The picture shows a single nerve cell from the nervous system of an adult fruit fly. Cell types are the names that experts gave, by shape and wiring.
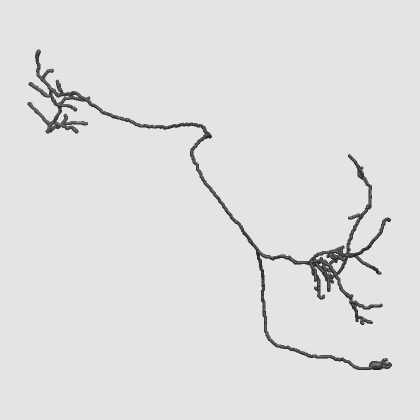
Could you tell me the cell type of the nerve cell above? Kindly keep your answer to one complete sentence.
Within the cell type M_vPNml75 sits this nerve cell.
